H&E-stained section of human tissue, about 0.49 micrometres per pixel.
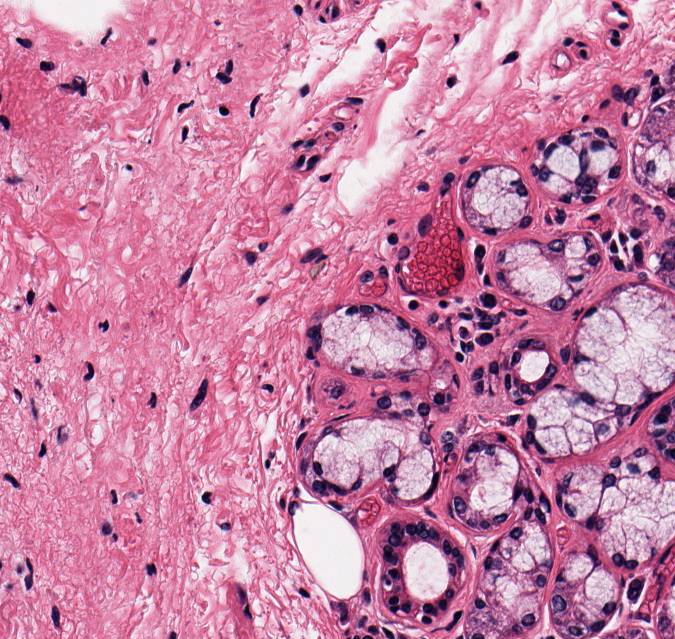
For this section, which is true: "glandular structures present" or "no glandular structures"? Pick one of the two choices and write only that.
Glandular structures present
